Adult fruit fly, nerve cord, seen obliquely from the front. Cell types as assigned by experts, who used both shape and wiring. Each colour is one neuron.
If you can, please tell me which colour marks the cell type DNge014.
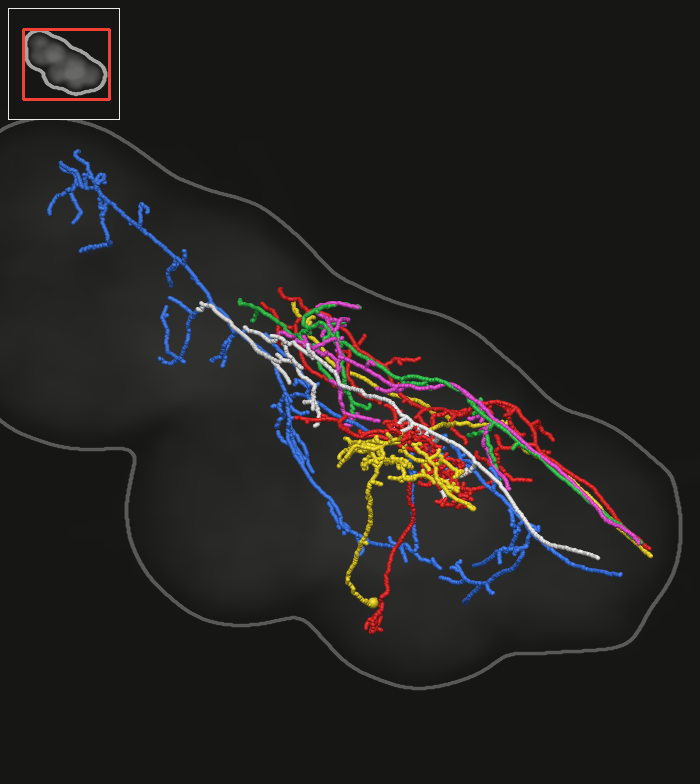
white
